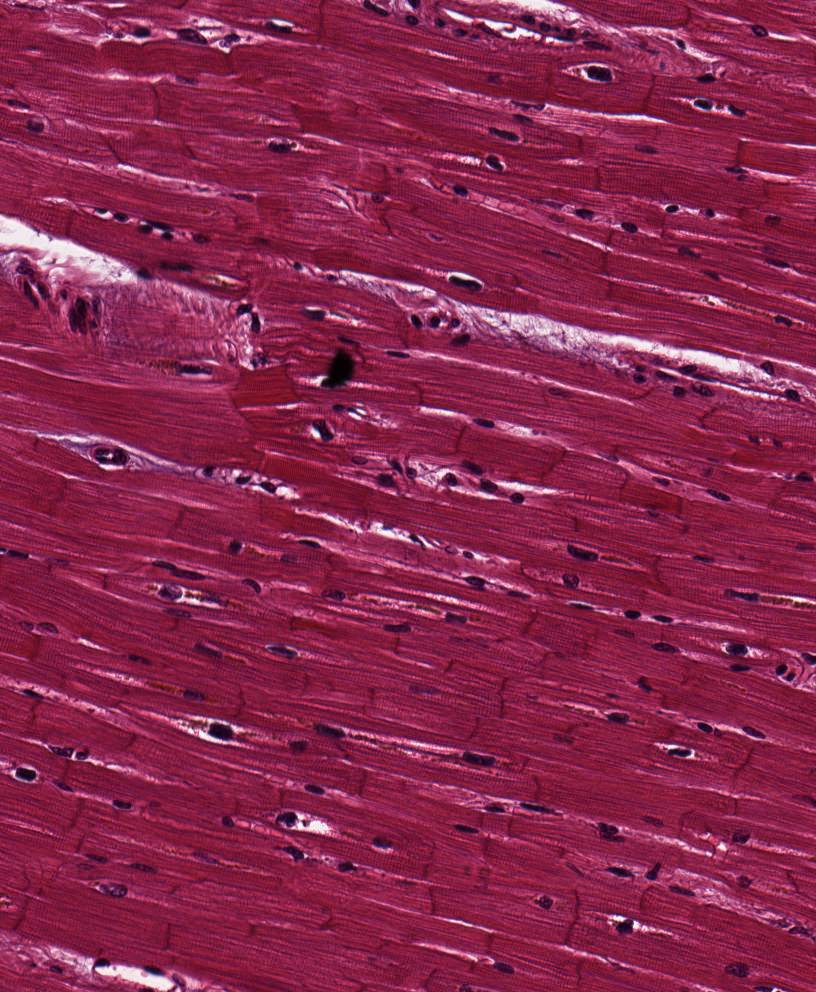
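Left ventricle of the heart: parallel muscle fibres cross the whole field obliquely from upper left to lower right, branching and joining their neighbours. Fine cross-striations show in the pink cytoplasm, and golden-brown pigment granules sit at the poles of some muscle nuclei.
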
